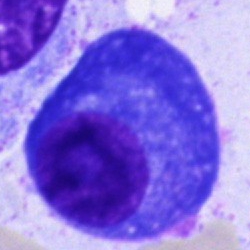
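Plasma cell with an off-centre nucleus in the lower left part of the cell. The cytoplasm is abundant, occupying more of the cell than the nucleus does. It stains deep blue and is mottled with many small pale spots.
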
